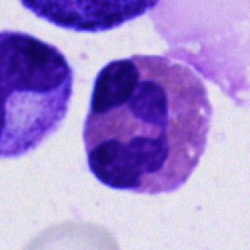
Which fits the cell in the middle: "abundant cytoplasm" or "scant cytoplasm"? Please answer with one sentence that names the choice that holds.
The nucleus is surrounded by broad cytoplasm.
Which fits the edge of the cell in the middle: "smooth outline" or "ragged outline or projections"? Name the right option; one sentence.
In outline, this cell is smooth rather than rough.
